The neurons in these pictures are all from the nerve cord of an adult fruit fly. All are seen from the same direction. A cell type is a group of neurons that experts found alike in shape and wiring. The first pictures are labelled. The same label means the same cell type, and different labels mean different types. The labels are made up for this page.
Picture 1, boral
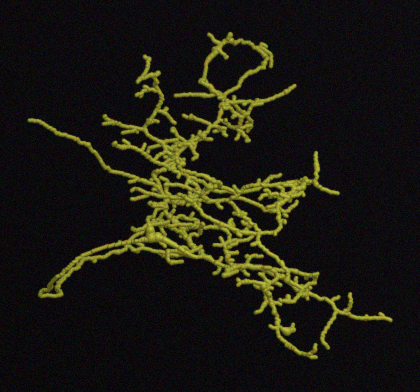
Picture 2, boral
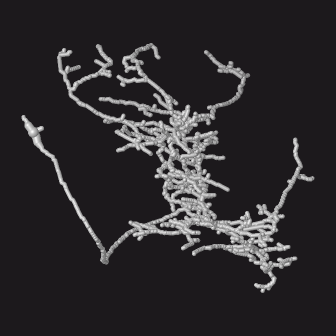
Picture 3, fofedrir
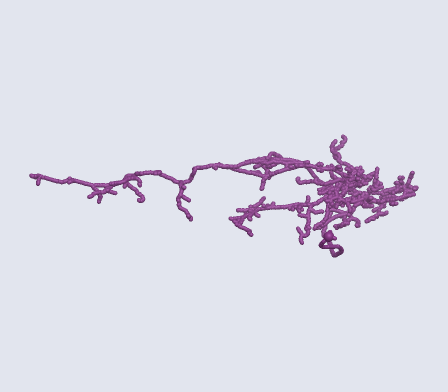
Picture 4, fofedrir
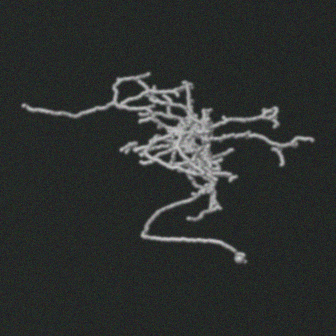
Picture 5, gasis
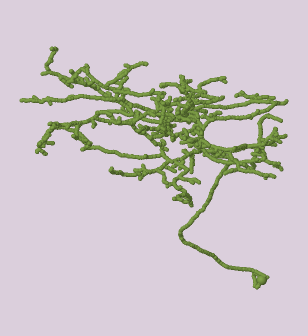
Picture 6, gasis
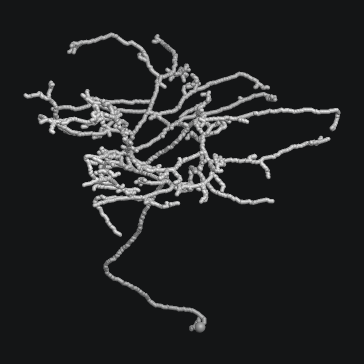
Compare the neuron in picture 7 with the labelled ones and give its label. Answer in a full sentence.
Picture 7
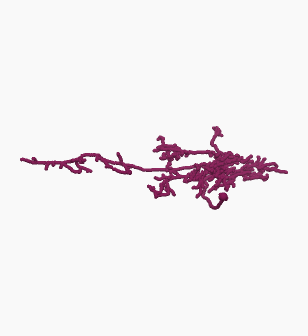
It belongs to fofedrir.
